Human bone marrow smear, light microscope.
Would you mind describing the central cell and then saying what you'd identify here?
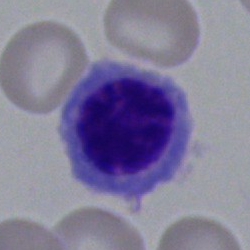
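Description: the outline is roughly round, with a slightly ragged, uneven edge. The cytoplasm is blue and shows no visible granules. A small tag-like projection sticks out from the bottom edge. Identification: erythroblast.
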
